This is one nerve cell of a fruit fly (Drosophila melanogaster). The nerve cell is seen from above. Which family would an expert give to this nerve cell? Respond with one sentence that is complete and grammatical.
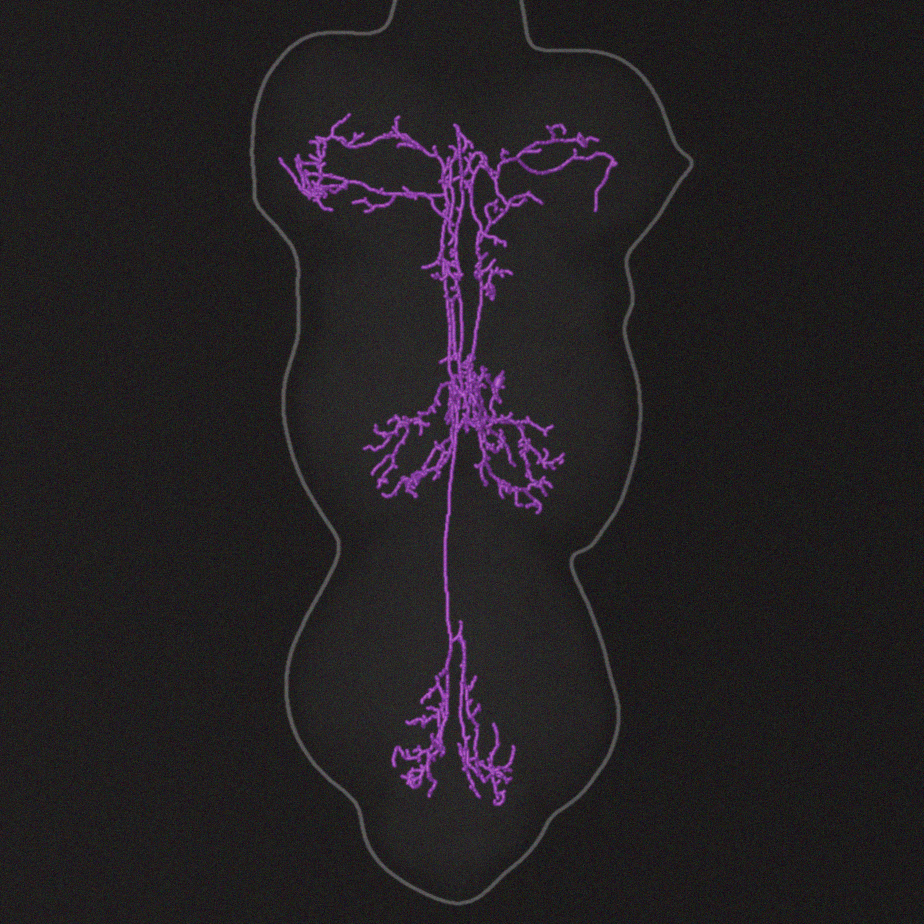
The nerve cell is filed under family hemilineage 05B.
